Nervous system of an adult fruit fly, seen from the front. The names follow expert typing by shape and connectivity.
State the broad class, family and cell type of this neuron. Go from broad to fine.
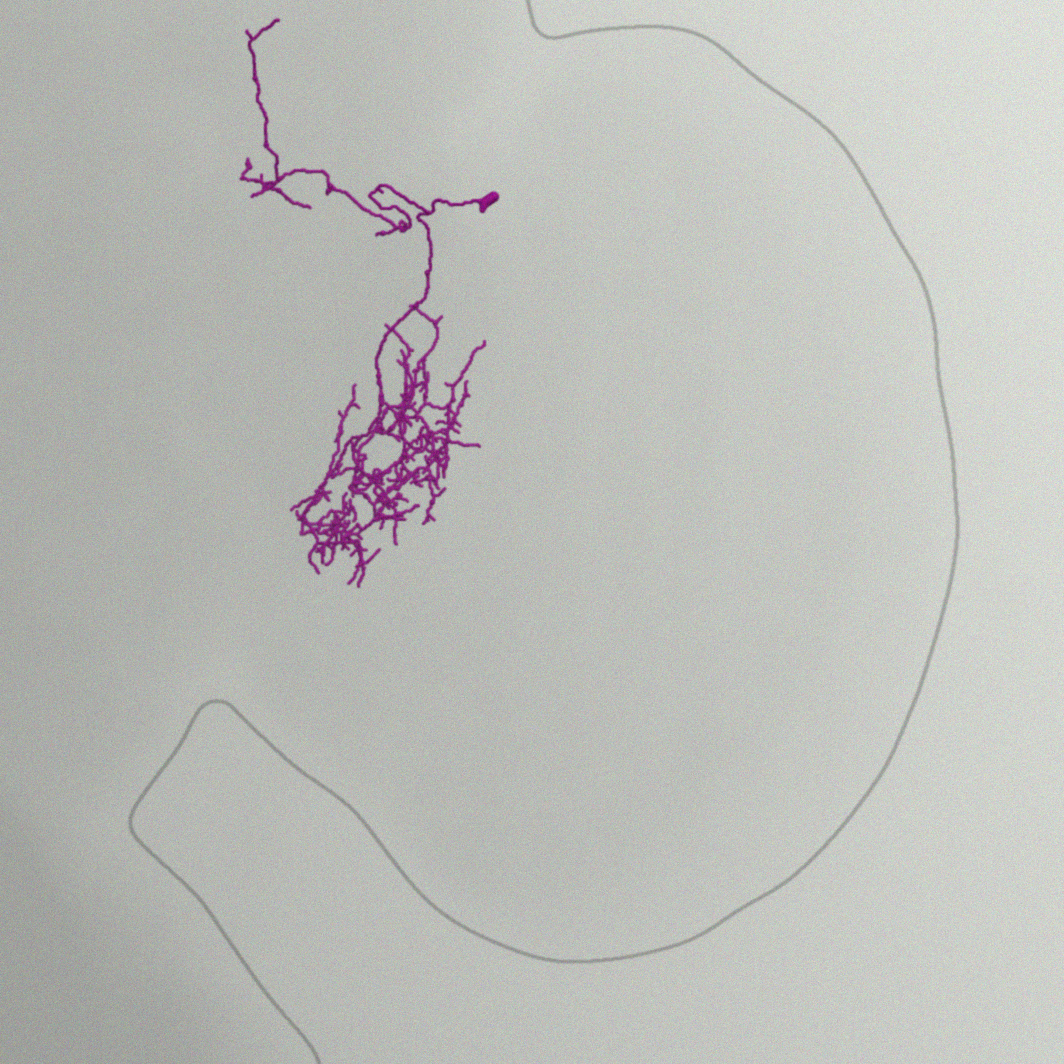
visual projection neuron; hemilineage SLPav1_medial; LoVP14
